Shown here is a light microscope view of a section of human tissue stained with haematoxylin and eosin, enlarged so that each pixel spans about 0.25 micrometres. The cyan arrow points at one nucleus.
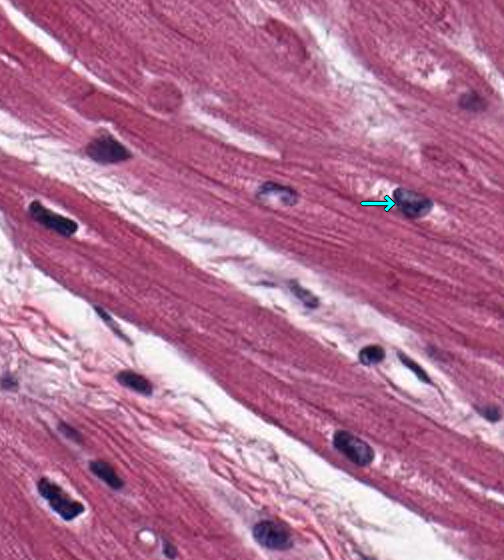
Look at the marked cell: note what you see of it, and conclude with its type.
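The nucleus is a short, dark purple oval, about the same size as the other nuclei in the field. The nucleus sits inside the fibre, with a pale, clear zone around it that stretches out along the fibre's length on both sides. The surrounding cytoplasm is abundant and deep pink, with fine lines running along the length of the fibre. The cell forms part of a long fibre that runs diagonally from upper left to lower right, parallel to the neighbouring fibres. The marked cell is a cardiomyocyte.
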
